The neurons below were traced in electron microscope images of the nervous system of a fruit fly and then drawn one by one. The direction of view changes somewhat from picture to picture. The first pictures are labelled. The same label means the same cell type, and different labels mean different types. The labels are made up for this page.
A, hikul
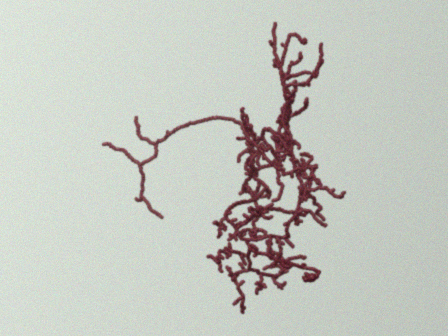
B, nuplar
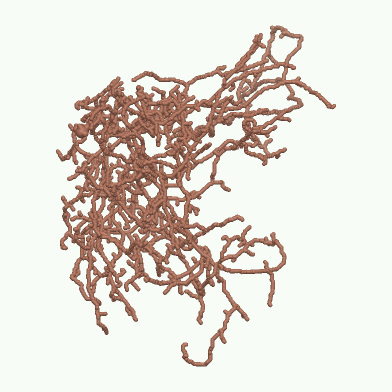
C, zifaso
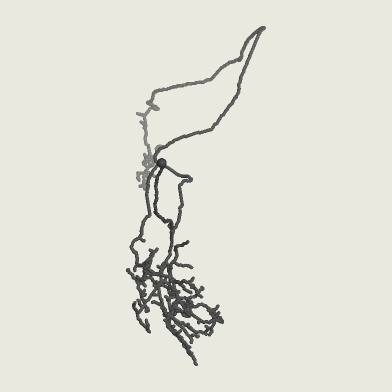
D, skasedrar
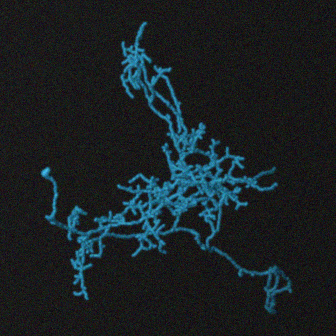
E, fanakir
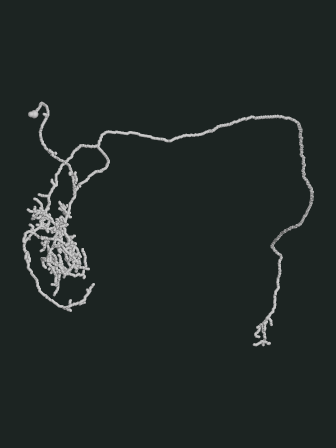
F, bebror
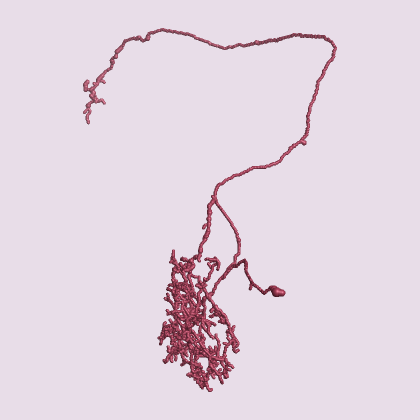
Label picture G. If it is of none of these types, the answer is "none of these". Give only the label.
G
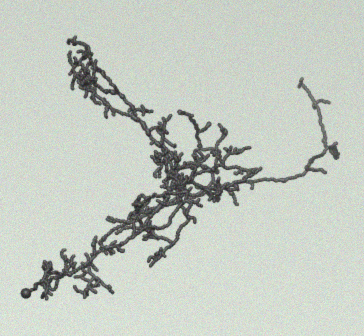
skasedrar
